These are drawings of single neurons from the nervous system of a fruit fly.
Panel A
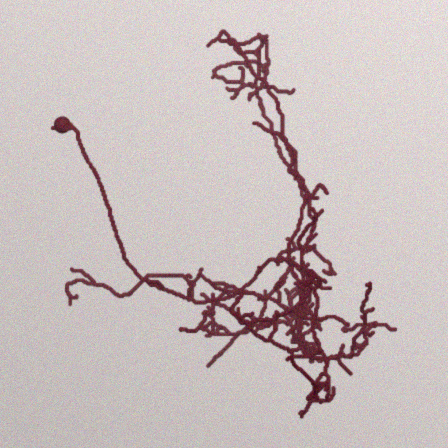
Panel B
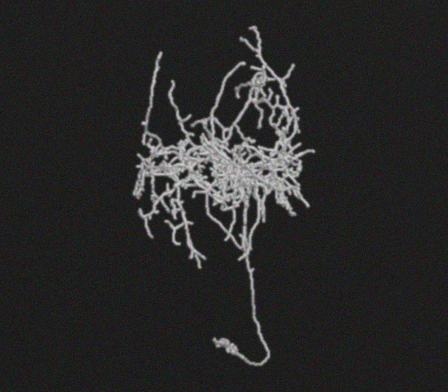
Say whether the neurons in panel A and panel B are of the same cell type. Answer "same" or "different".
different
